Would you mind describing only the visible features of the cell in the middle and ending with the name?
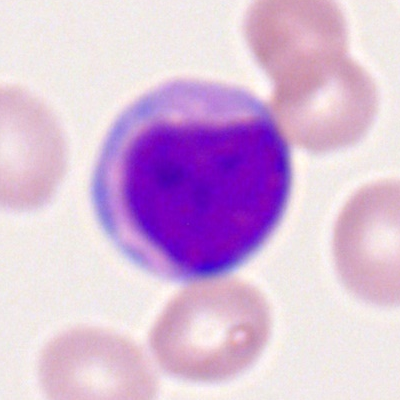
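The cell has a smooth, roughly round outline, and no projections stand out from its surface. Its cytoplasm is pale blue, while the chromatin stains deep purple and looks dense. The cell is a myeloblast.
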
